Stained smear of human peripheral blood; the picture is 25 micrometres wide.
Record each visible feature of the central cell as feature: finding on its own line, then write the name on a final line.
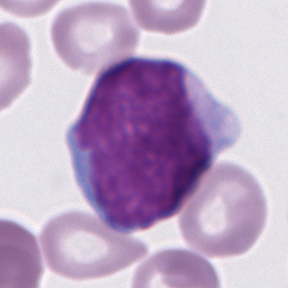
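Outline: notice it is angular, not smoothly round.
Nucleus: just one mass, without lobes.
Cytoplasm: a pale blue colour.
Upper right: look for a pale, blunt bulge of cytoplasm.
Name: myeloblast.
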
